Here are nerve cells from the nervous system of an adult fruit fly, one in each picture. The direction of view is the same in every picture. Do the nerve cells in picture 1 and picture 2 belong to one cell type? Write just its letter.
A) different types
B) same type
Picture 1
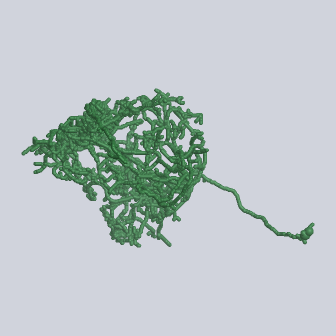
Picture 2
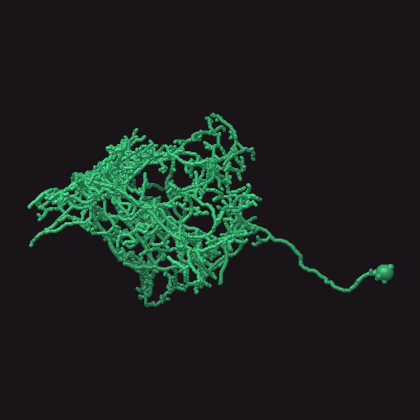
B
